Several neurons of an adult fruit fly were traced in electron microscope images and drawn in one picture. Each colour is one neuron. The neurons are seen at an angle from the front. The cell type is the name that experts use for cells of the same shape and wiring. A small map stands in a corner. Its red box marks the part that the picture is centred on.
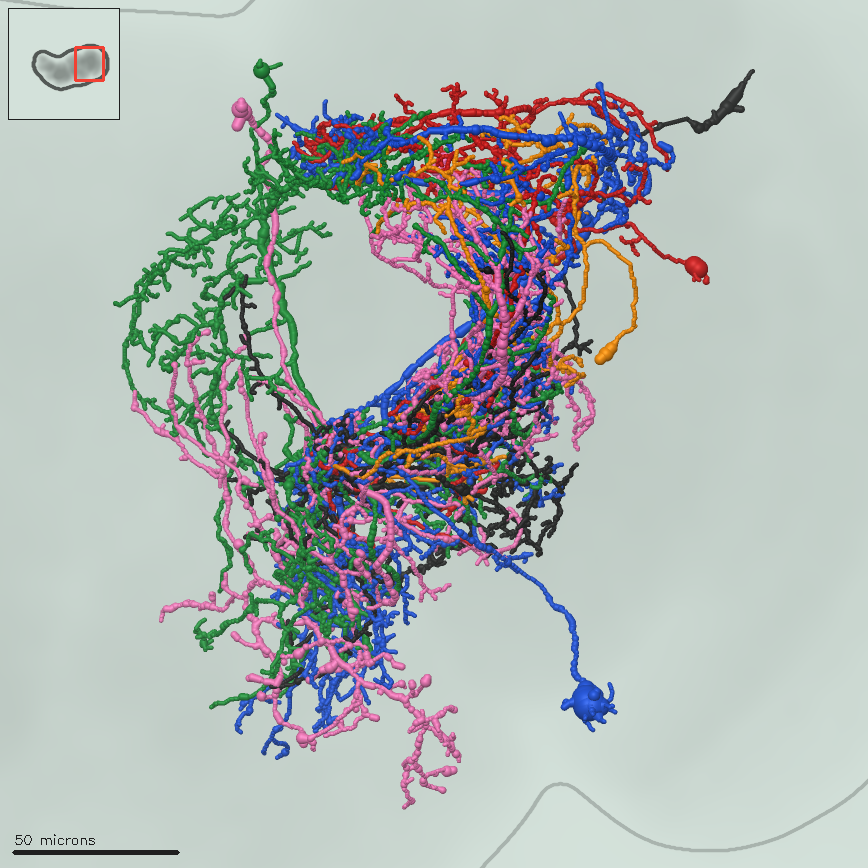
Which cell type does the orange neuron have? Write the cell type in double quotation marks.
"CRE044"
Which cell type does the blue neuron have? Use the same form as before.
"SMP163"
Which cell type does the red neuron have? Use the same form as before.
"SMP015"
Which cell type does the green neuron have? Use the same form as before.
"SMP544"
